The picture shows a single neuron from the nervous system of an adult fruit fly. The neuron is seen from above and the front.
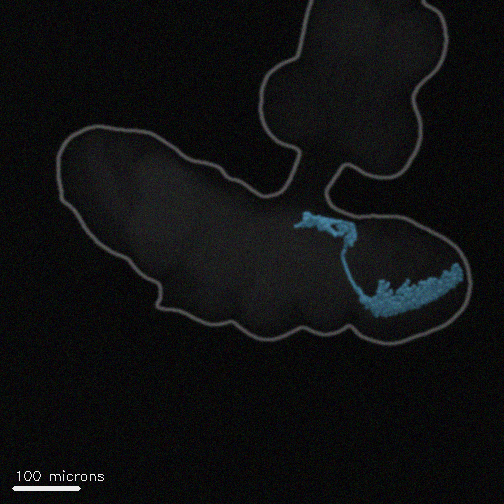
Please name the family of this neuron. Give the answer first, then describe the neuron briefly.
The family is MeVP. This is a visual projection neuron. The cell body is on the right of the picture. From left to right in the picture it spans about 250 microns.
